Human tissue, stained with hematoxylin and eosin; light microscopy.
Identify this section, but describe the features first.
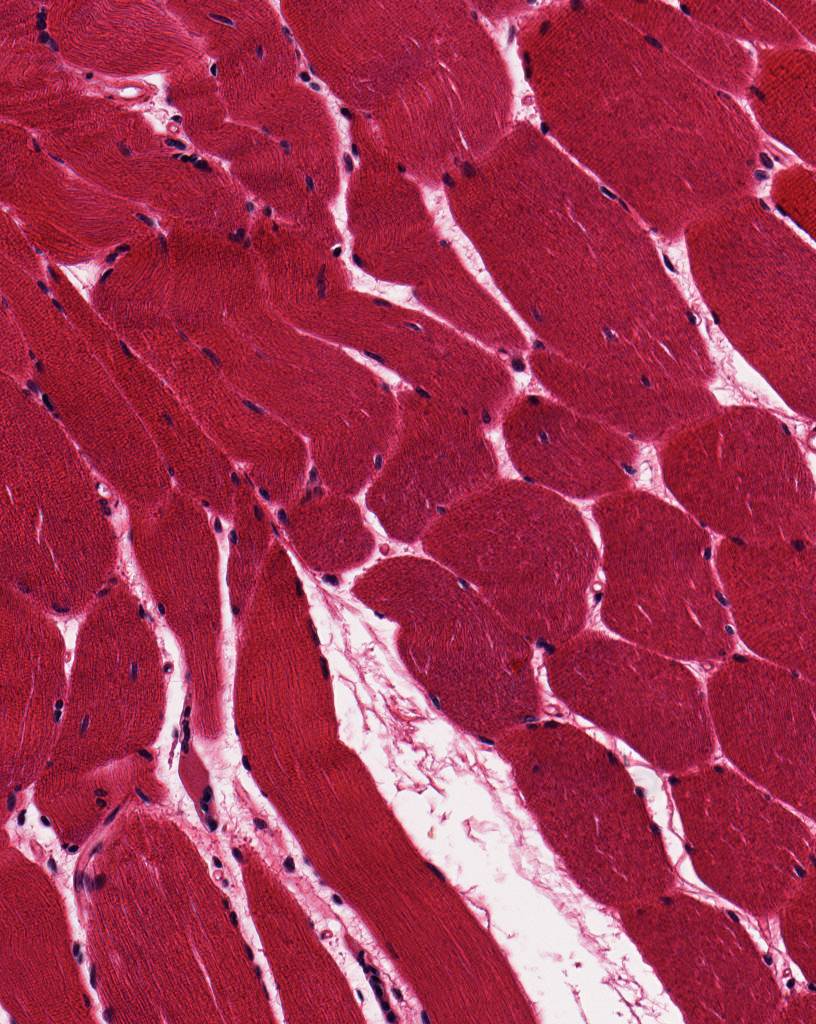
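Left of field: fibres cut lengthwise and obliquely; right: fibres cut across, rounded-polygonal. Nuclei at fibre edges, not central; small, dark-staining, flattened or elongated. Cytoplasm deep red, with fine lines along lengthwise fibres. Tissue: skeletal muscle.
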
